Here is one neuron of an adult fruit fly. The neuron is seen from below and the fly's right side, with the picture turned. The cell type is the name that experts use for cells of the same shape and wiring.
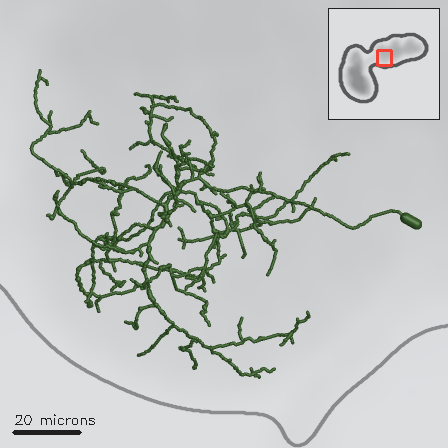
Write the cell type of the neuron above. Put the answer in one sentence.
The cell type is IN20A.22A038.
